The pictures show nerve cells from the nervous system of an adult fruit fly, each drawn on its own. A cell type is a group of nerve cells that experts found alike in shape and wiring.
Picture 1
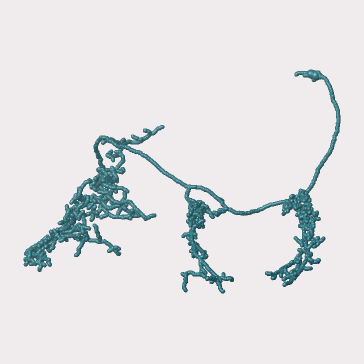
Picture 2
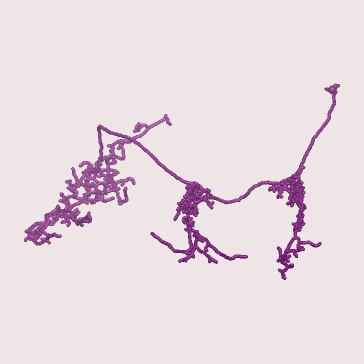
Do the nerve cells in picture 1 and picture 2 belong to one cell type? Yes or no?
yes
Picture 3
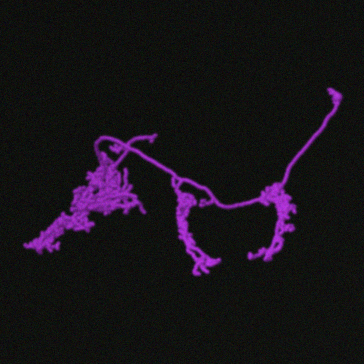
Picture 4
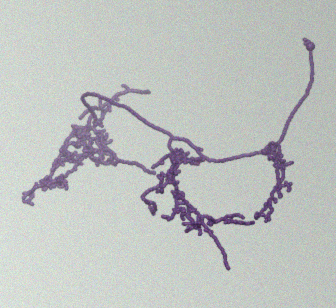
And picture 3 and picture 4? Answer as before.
no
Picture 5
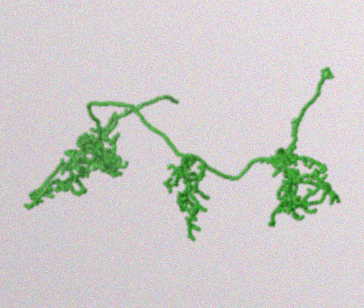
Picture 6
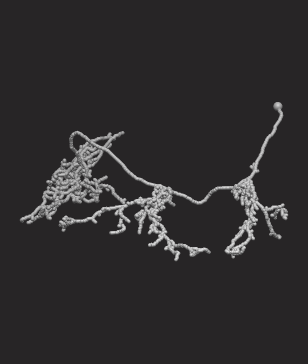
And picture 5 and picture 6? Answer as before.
no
